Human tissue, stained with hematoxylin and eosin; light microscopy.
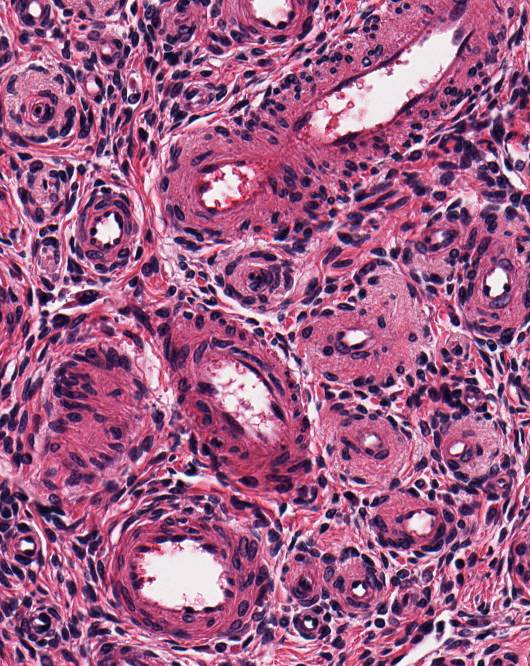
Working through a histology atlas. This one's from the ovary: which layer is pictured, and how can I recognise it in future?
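Ovarian medulla is the part seen here. Many small, round to oval, thick-walled vessels lie close together across the whole field.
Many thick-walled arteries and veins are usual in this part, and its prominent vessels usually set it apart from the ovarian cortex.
Each vessel wall is built of smooth muscle cells with pink cytoplasm in concentric rings around the lumen. Most lumens are small and narrow compared with the thickness of their walls. Between the vessels, the stroma is densely cellular, with many small dark oval to spindle nuclei and scant cytoplasm.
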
